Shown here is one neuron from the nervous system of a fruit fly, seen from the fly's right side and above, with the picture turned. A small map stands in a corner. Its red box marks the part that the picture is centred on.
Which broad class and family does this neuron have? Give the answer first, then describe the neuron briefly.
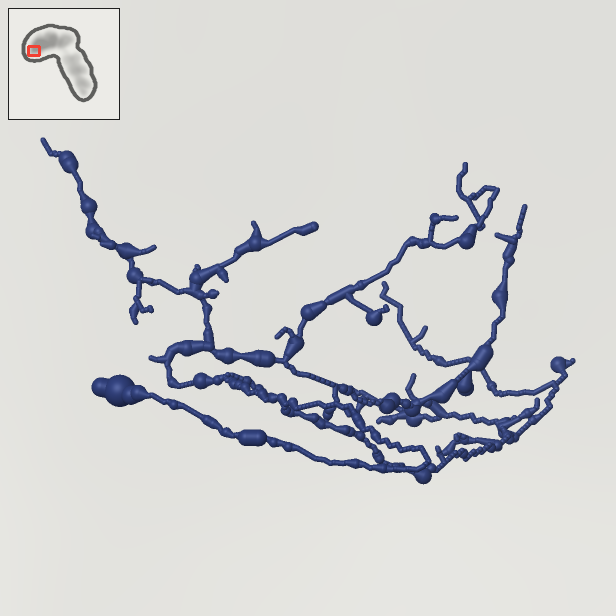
This is a central-brain intrinsic neuron. Its family is hemilineage LHd2. It is in the brain and does not reach the nerve cord. In this view it is wider than it is tall.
